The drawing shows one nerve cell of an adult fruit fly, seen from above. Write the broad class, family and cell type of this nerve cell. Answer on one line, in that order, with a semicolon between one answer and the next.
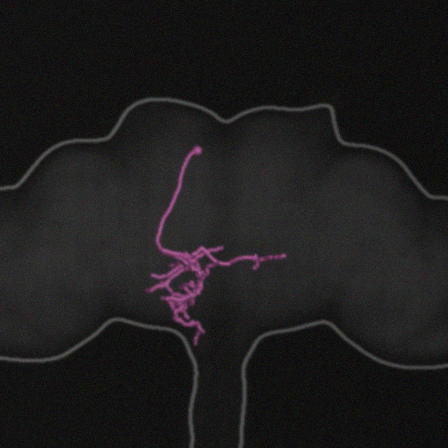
central-brain intrinsic neuron; hemilineage PSa1; PS095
